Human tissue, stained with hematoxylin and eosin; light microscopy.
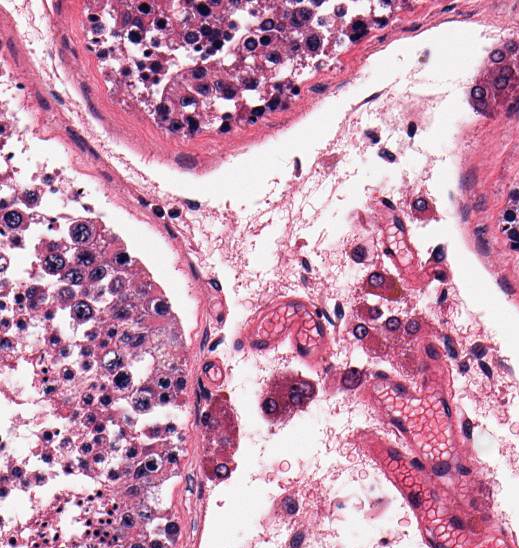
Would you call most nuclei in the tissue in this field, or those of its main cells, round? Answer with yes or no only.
Yes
